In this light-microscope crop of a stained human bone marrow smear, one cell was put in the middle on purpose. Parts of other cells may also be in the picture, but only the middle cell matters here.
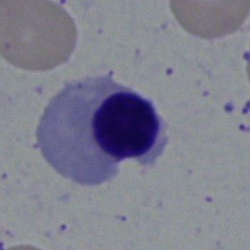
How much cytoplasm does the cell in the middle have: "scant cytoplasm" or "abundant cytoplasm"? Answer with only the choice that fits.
Abundant cytoplasm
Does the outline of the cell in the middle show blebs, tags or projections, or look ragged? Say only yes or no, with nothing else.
Yes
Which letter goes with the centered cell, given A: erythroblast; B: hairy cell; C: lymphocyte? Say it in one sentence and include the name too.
Option A is correct here, and the cell in the middle is an erythroblast.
